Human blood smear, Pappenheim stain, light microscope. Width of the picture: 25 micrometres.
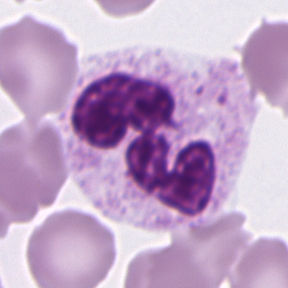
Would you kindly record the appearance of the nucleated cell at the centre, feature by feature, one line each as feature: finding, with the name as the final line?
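Nucleus: separate lobes joined by a narrow strand
Chromatin: dark purple, coarsely clumped
Cytoplasm: pale pinkish-lilac
Granules: fine, violet, scattered throughout the cytoplasm
Identification: segmented neutrophil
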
